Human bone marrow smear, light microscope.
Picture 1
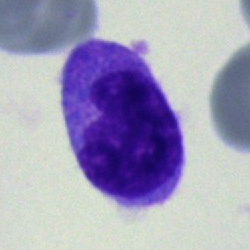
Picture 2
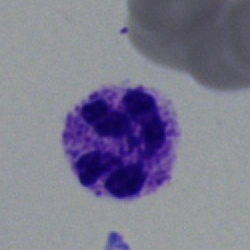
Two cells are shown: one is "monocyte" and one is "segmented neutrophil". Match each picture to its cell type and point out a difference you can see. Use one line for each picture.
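Picture 1 is a monocyte. No distinct granules are seen in the cytoplasm.
Picture 2 is a segmented neutrophil. Fine purple granules are scattered throughout the cytoplasm.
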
